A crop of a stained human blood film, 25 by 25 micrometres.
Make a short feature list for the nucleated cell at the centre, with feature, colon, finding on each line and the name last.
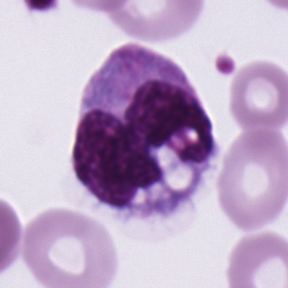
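Nucleus: two broad dark lobes, lower left and upper right
Cytoplasm: pale greyish-lilac, widest at the top
Vacuoles: several, clear, at lower right within the bend of the nucleus
Edge: lower margin frayed into fine short projections
Size: about 15 by 13 micrometres
Nuclear share: about 60% of the cell's area
Cell: monocyte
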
